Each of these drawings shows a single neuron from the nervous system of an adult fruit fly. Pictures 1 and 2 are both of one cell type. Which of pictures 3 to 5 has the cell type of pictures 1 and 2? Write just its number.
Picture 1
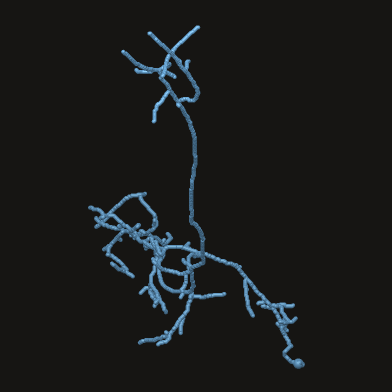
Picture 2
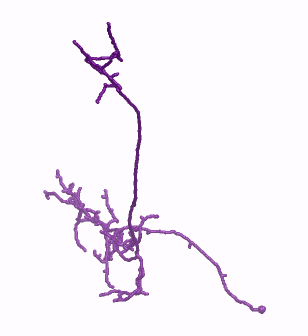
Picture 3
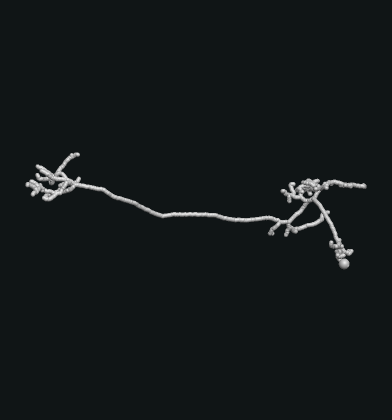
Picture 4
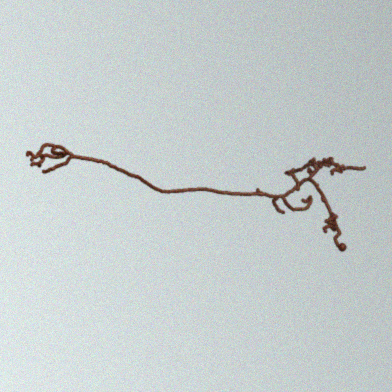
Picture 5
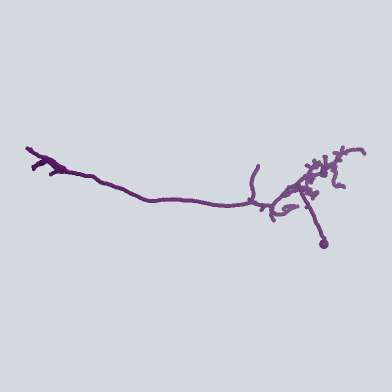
5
